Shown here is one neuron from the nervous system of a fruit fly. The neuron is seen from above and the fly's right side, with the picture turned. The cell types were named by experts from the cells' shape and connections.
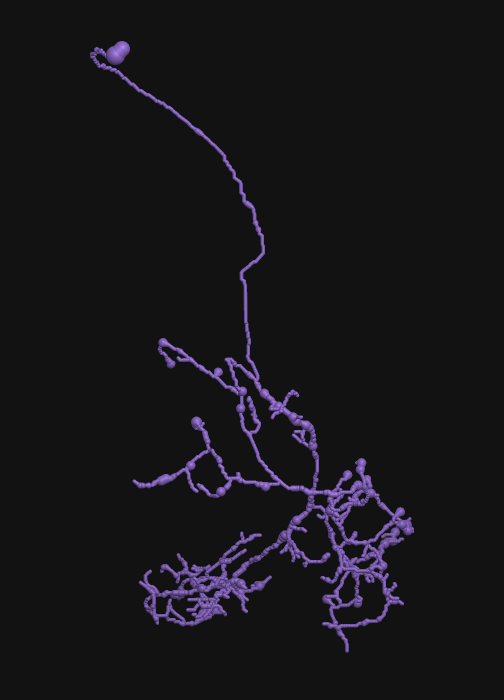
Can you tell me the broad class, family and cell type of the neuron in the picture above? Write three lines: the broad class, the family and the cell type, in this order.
central-brain intrinsic neuron
hemilineage DL1_dorsal
MBON15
